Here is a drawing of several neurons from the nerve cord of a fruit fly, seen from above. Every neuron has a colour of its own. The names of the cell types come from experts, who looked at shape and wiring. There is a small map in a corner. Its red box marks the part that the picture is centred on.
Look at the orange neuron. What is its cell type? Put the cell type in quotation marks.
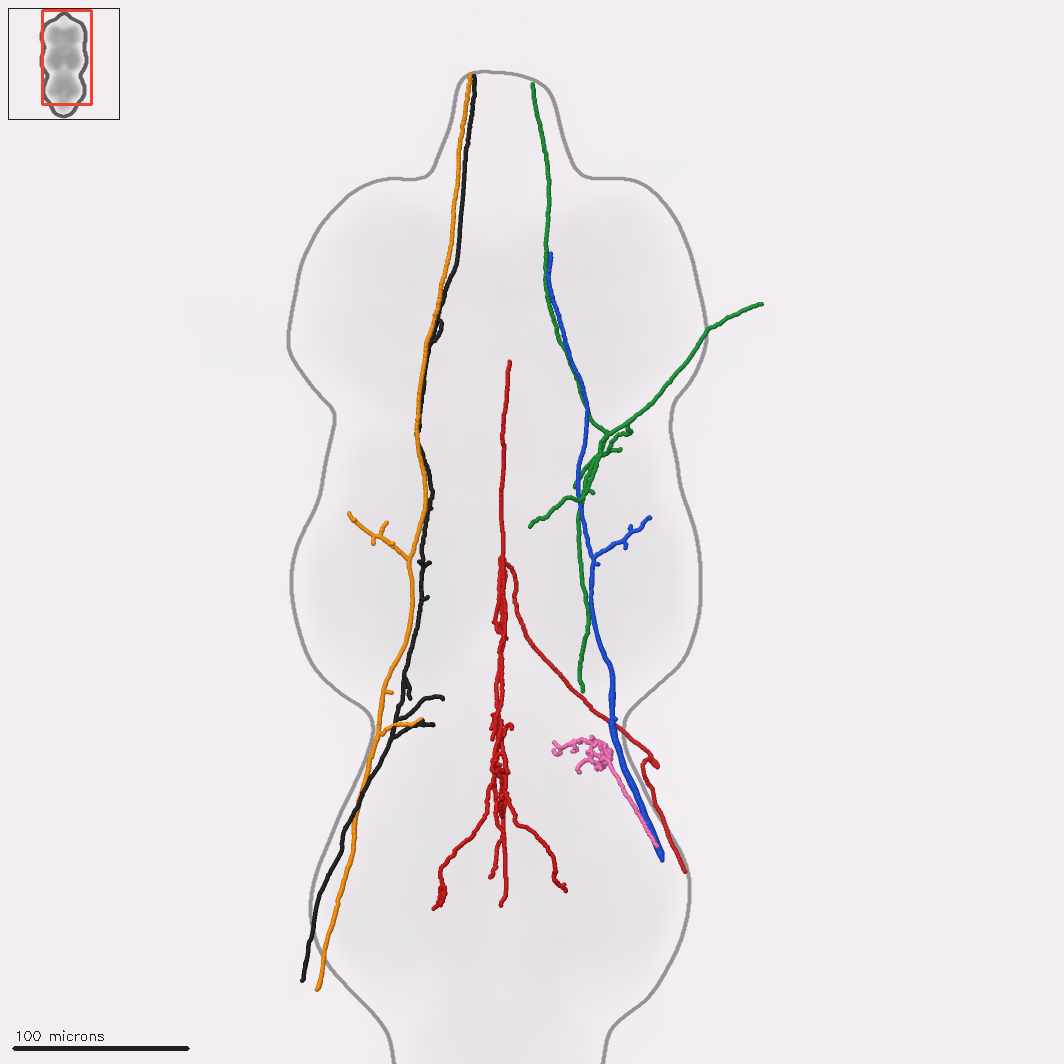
"SApp01"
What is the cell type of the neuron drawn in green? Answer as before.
"SApp14"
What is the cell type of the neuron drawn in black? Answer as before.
"SApp08"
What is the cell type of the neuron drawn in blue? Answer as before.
"SNpp34"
